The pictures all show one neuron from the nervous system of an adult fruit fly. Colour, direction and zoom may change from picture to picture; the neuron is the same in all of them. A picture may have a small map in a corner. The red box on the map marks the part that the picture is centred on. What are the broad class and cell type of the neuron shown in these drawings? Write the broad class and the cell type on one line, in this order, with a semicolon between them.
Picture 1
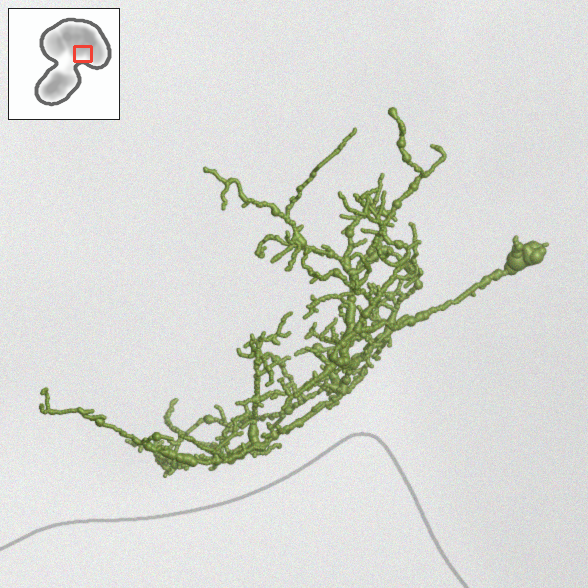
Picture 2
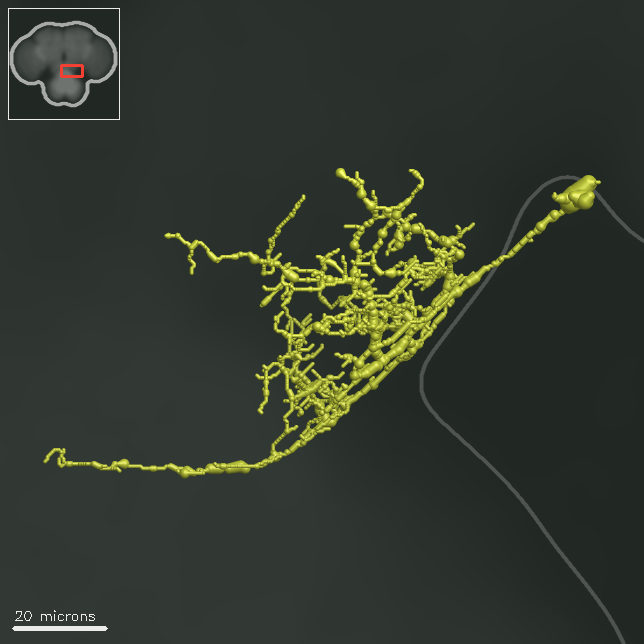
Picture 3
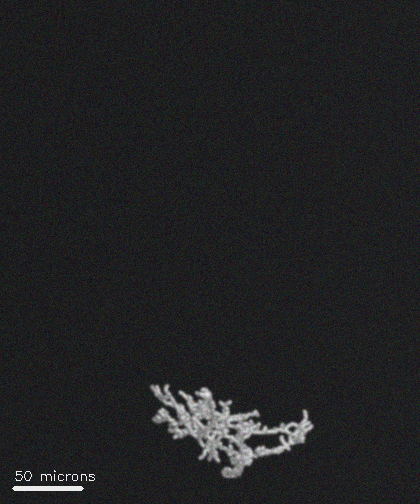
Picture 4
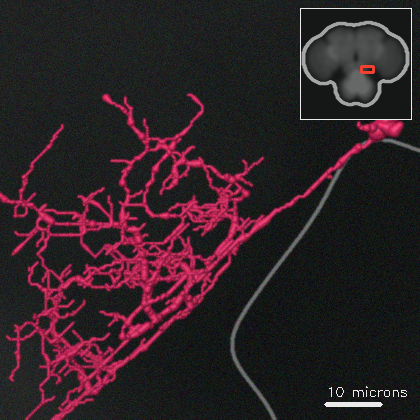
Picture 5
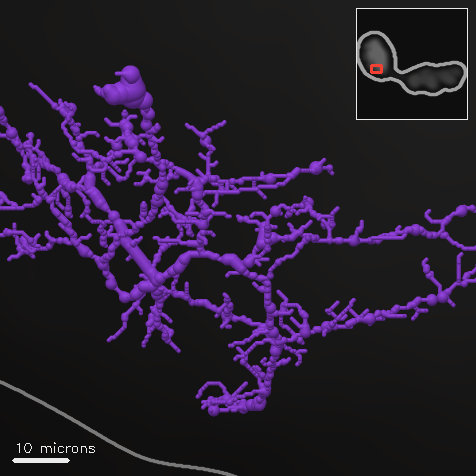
motor neuron of the brain; MN4a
